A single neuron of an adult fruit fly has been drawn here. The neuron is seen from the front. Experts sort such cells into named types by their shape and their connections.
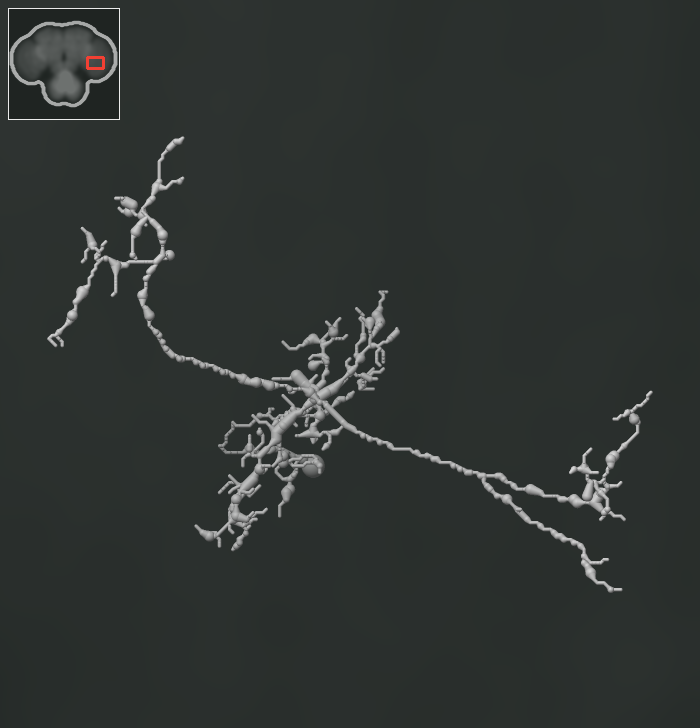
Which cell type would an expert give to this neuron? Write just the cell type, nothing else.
Y13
